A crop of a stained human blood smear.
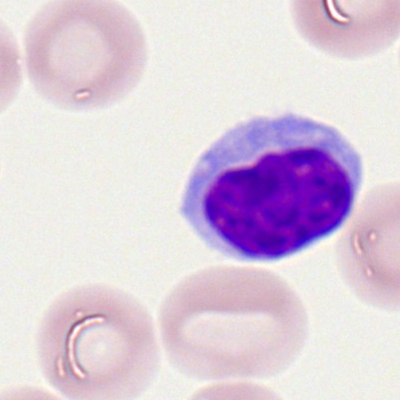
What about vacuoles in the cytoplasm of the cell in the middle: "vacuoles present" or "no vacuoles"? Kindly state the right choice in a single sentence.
Its cytoplasm shows no vacuoles at all.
